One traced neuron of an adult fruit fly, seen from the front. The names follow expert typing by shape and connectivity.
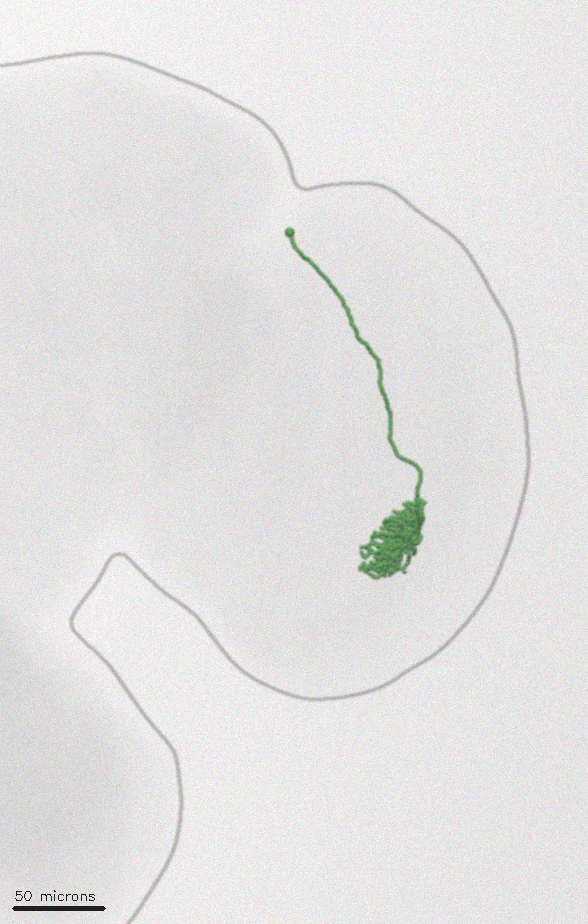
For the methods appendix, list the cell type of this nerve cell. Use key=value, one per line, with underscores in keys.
cell_type=Pm2a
